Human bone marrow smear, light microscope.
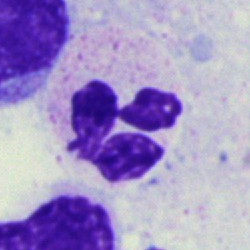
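Segmented neutrophil: the cell at the centre of this stained bone marrow smear. Looking it over, the outline is roughly round, with a faint edge. The nucleus splits into three distinct lobes, and its chromatin is dense, dark purple and clumped. Scattered through the cytoplasm are fine pinkish-violet granules.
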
